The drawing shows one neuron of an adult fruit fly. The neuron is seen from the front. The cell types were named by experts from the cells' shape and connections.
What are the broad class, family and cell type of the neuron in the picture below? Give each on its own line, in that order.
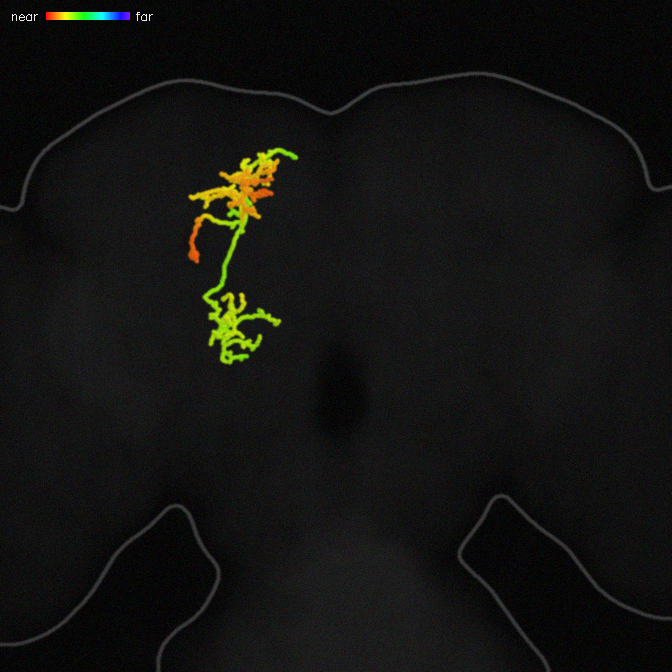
central-brain intrinsic neuron
hemilineage CREa2_ventral
LAL030_a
